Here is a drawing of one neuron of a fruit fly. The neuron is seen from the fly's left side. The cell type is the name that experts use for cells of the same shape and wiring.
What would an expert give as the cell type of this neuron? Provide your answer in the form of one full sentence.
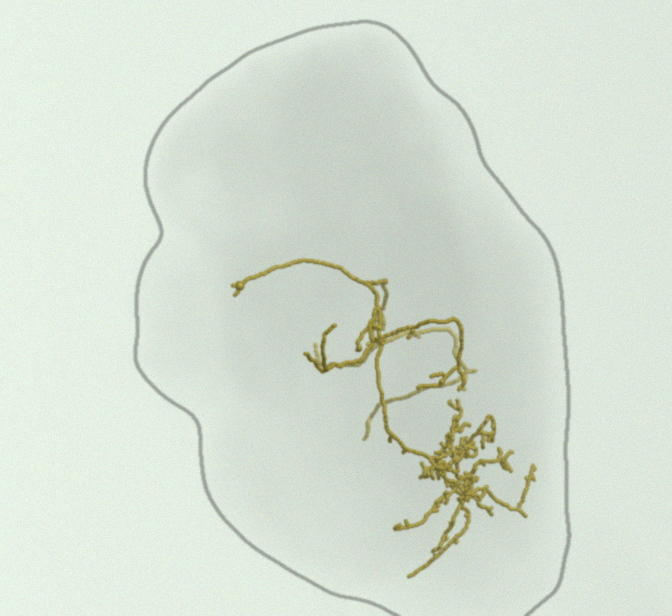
The cell type PVLP046 is the type of this neuron.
